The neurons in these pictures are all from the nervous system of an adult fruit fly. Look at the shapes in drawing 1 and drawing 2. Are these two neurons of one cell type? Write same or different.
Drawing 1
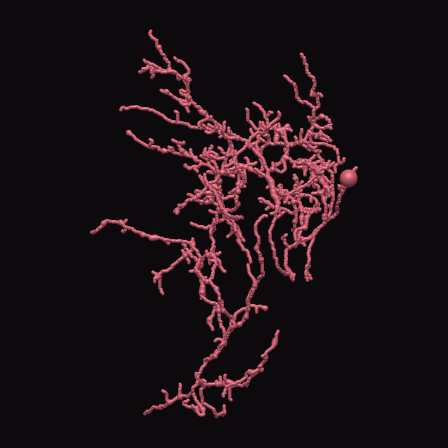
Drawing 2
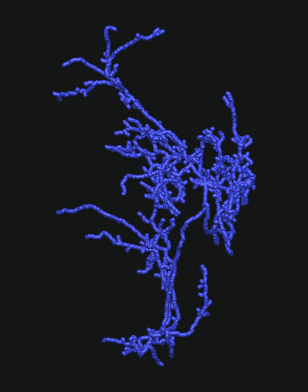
same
